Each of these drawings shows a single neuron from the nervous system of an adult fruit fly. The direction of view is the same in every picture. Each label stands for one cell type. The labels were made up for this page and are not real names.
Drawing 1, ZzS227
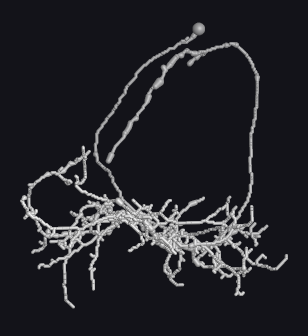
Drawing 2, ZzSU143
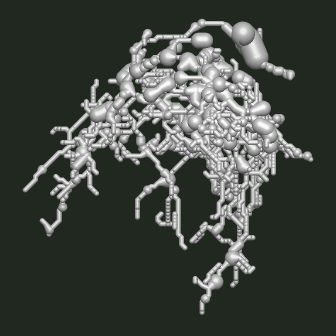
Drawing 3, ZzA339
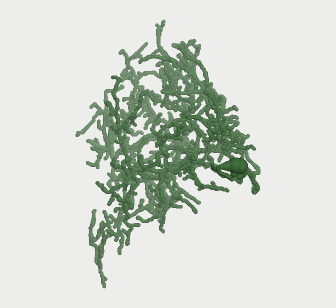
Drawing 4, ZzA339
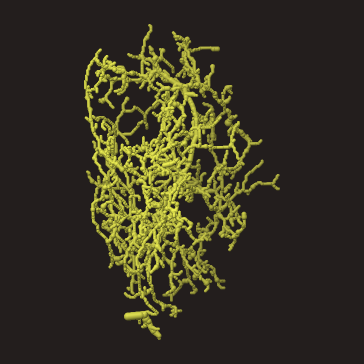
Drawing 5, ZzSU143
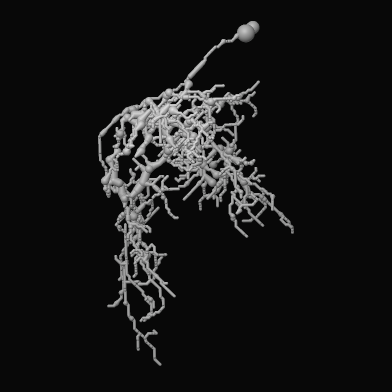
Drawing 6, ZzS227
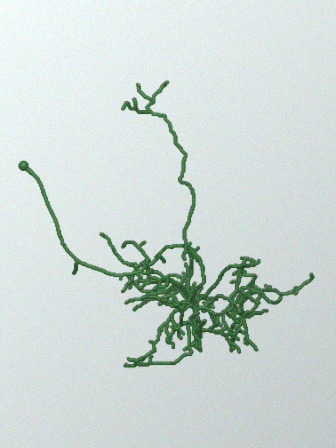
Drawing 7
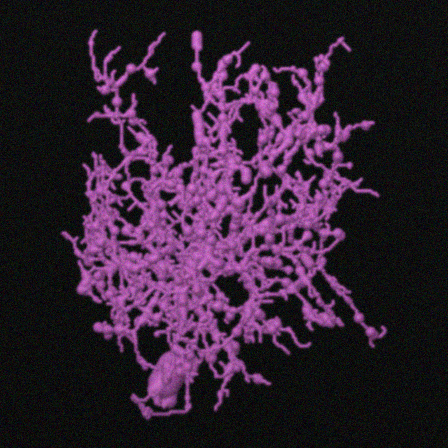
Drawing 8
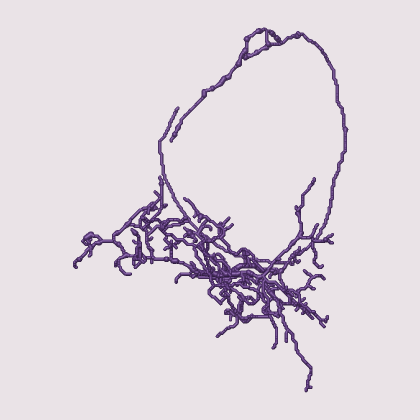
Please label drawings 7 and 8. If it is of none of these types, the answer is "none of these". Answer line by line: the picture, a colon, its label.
7: ZzA339
8: ZzS227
